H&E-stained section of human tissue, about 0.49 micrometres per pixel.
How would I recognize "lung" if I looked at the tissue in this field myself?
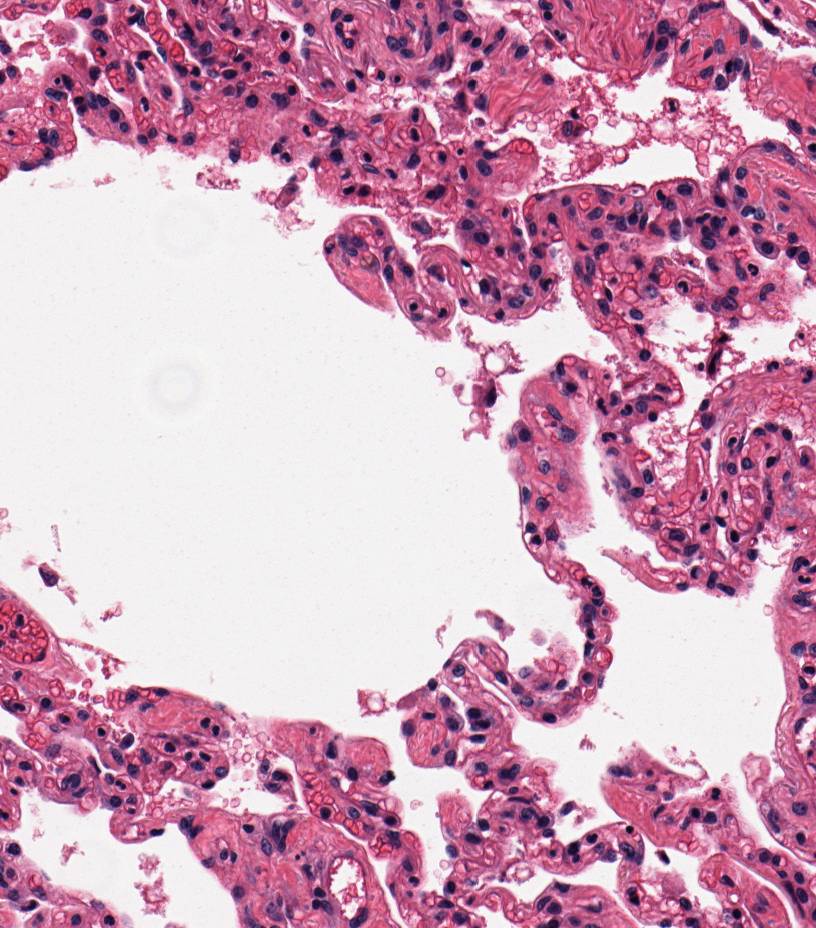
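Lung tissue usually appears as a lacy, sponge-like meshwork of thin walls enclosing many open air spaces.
In this field, the large empty space that fills the left and centre, bordered by tissue along the top, right and bottom, fits with such an open air space. The partitions around it correspond to the walls of that meshwork, and here they are crowded with capillaries packed with bright red erythrocytes. No glands and no fat cells are seen anywhere in the field. The tissue in this field is lung.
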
